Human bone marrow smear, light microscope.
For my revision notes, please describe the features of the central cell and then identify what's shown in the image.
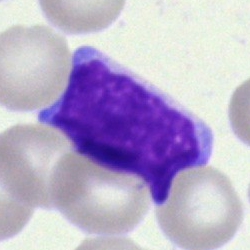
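Nearly the whole cell is occupied by the nucleus, leaving very little cytoplasm. What cytoplasm shows is pale blue and lies mainly at the two ends of the cell. The chromatin is dense and dark purple, with a few small lighter spots. A short pointed tail projects from the lower edge of the cell. This is a blast.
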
